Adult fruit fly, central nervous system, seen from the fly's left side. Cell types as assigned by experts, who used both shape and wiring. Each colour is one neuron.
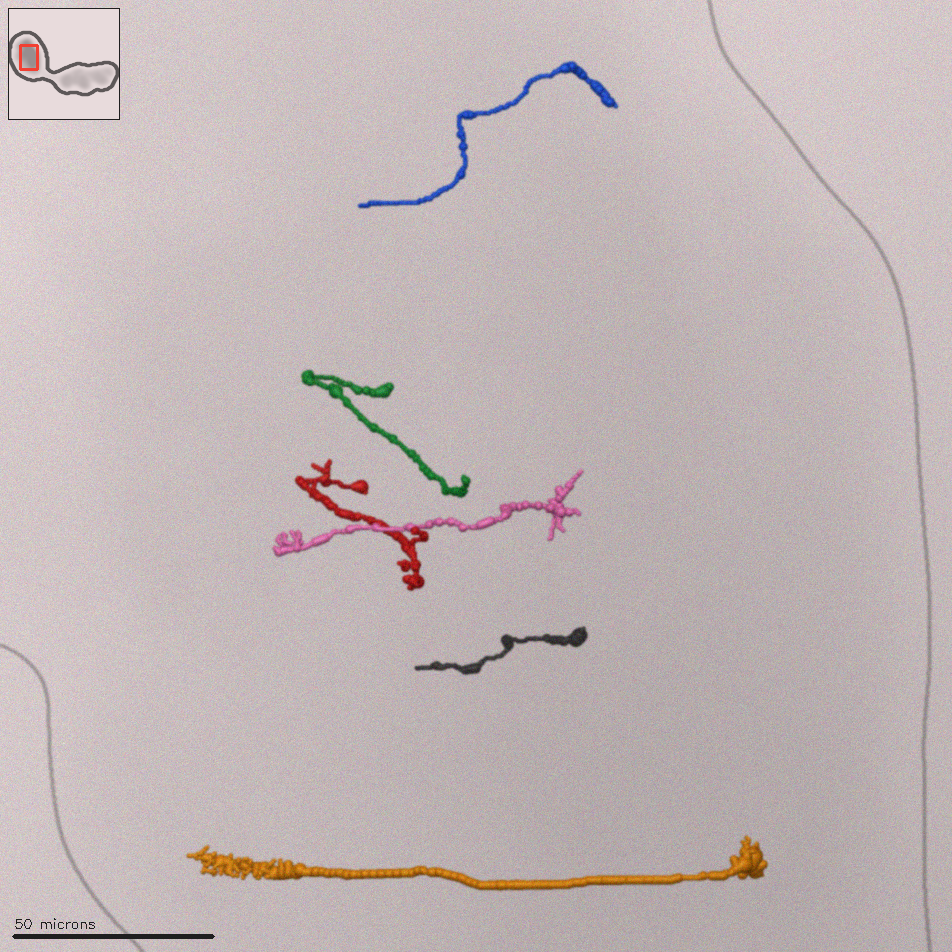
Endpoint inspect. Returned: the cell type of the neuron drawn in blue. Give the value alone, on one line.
R8p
